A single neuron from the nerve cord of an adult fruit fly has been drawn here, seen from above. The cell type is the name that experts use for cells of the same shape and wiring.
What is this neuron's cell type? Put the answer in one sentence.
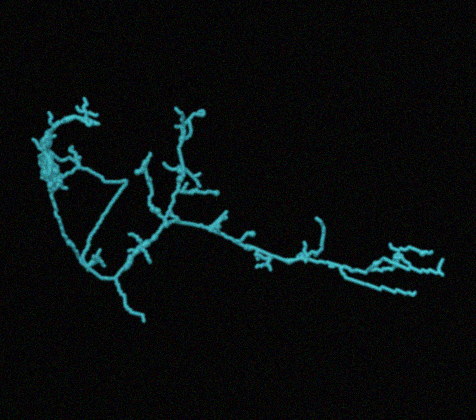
The cell type is IN13A067.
